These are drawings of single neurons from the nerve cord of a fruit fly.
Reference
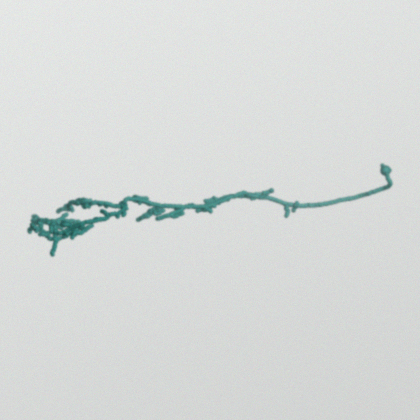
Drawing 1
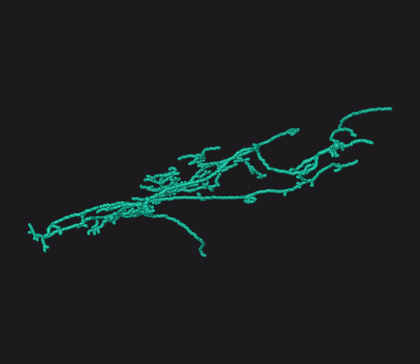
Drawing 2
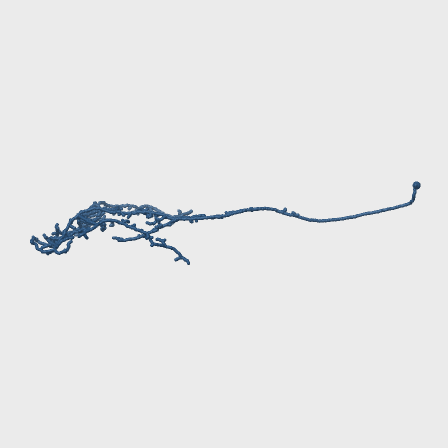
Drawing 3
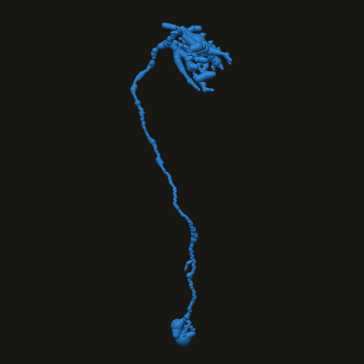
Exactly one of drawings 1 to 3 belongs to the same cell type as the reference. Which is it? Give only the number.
2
